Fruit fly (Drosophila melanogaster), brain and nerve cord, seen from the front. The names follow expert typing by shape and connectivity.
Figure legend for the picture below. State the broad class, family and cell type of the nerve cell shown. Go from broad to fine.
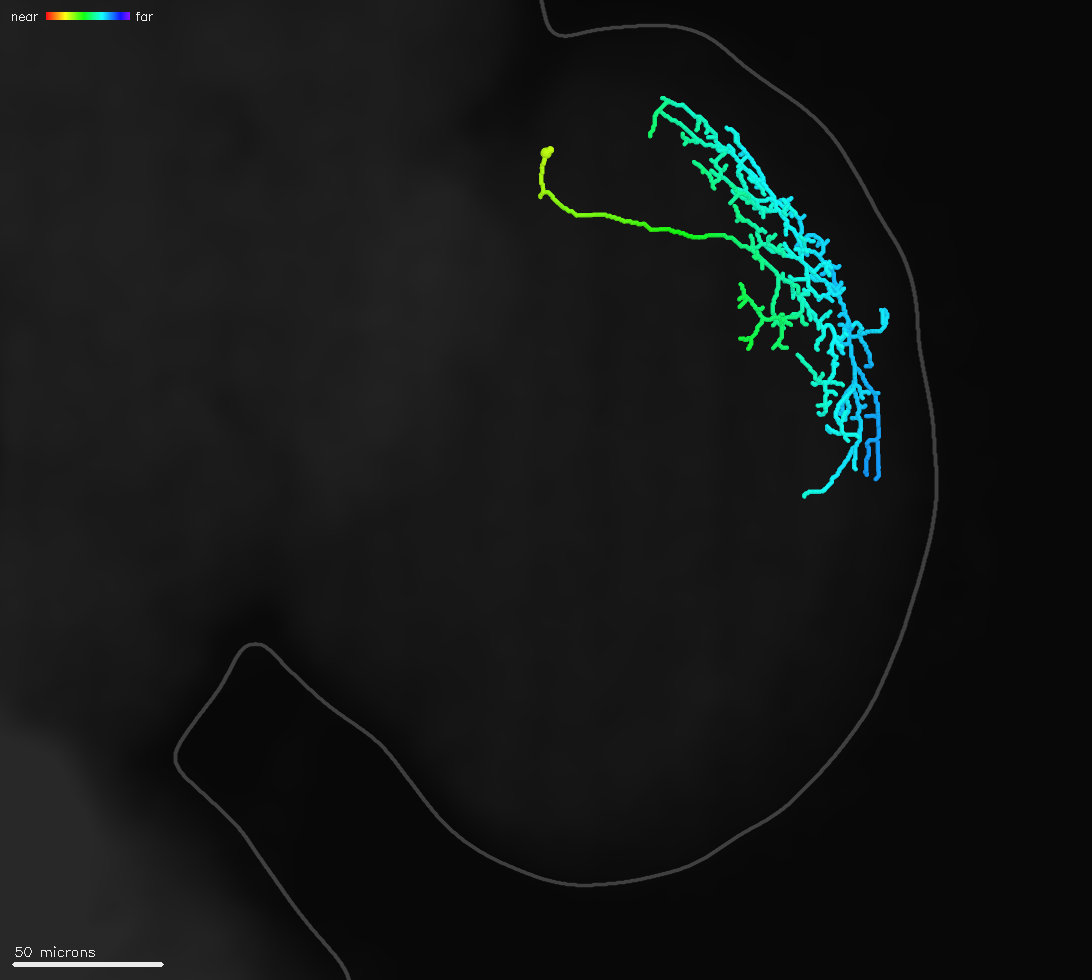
optic-lobe intrinsic neuron; Cm; Cm21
